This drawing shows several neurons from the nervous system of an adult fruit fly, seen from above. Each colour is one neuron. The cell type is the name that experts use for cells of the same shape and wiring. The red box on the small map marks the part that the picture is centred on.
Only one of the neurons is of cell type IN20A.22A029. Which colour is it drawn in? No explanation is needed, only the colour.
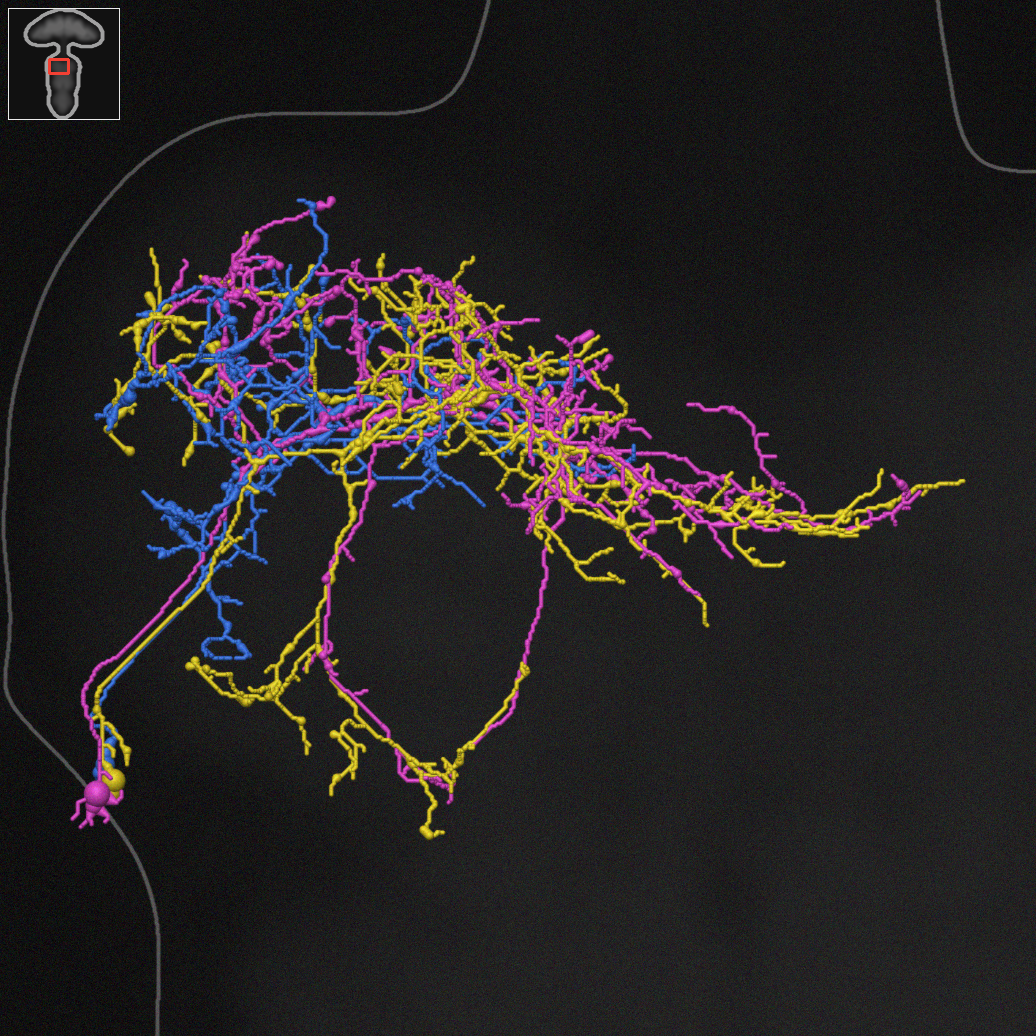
blue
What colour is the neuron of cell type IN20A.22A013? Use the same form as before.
magenta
